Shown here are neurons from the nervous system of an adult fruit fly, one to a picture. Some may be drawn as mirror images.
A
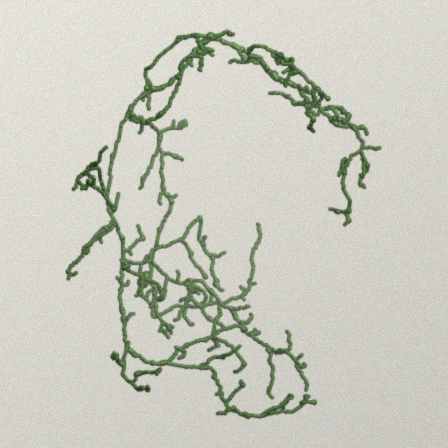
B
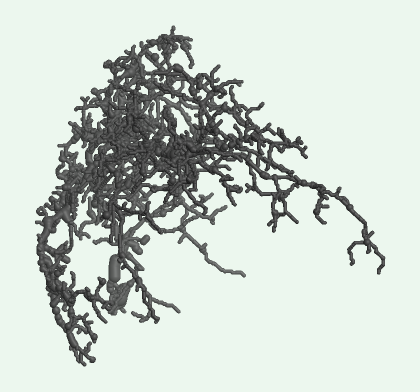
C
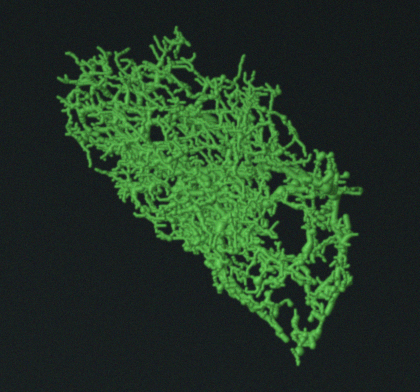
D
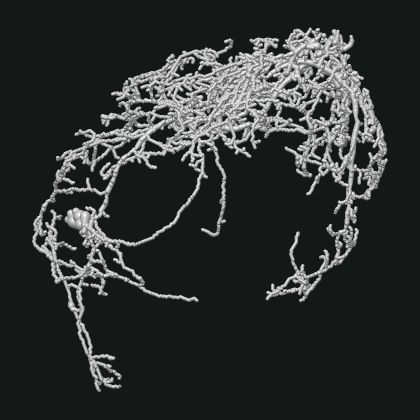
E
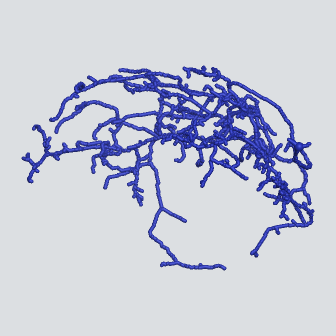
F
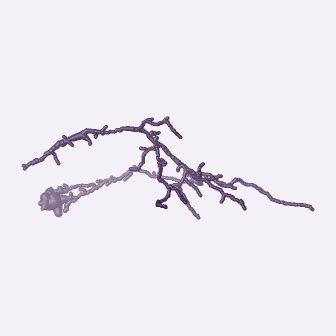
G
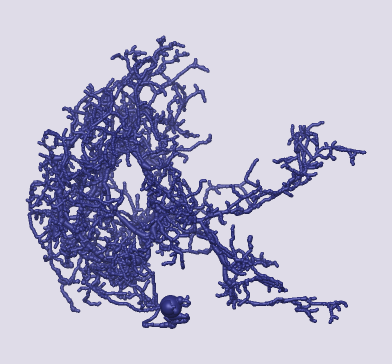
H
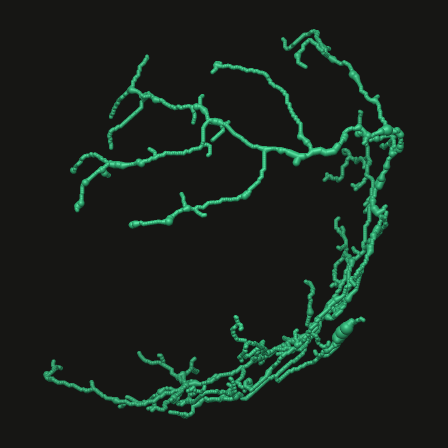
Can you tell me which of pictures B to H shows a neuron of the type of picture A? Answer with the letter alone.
H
